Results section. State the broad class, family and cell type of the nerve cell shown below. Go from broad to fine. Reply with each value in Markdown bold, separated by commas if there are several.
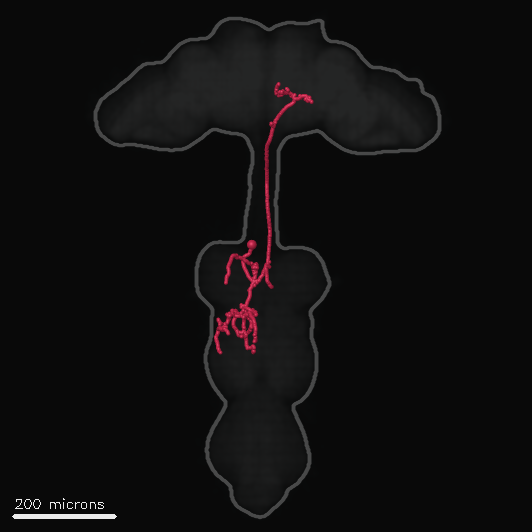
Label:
**ascending neuron**, **hemilineage 08B**, **AN08B099_d**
